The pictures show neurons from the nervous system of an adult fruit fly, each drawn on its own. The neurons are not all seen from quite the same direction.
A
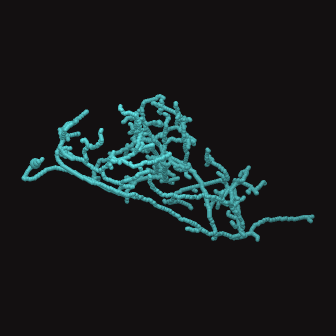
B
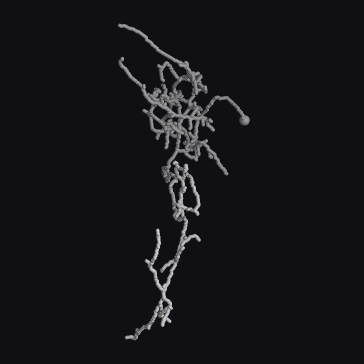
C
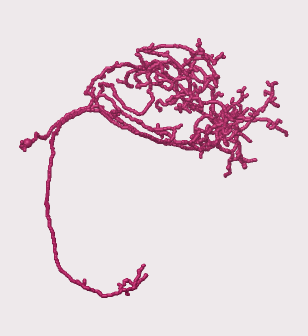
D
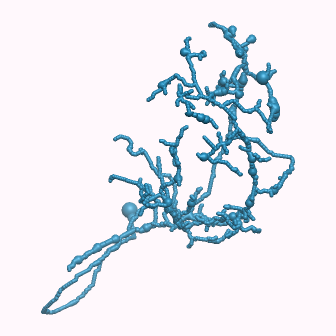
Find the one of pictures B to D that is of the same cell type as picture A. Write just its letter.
C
